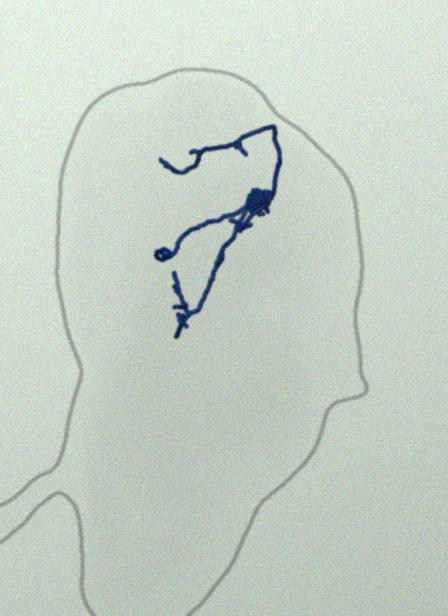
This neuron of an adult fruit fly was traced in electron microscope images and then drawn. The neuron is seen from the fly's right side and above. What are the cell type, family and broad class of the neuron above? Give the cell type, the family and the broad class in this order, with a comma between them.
MBON16, hemilineage DL1_dorsal, central-brain intrinsic neuron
